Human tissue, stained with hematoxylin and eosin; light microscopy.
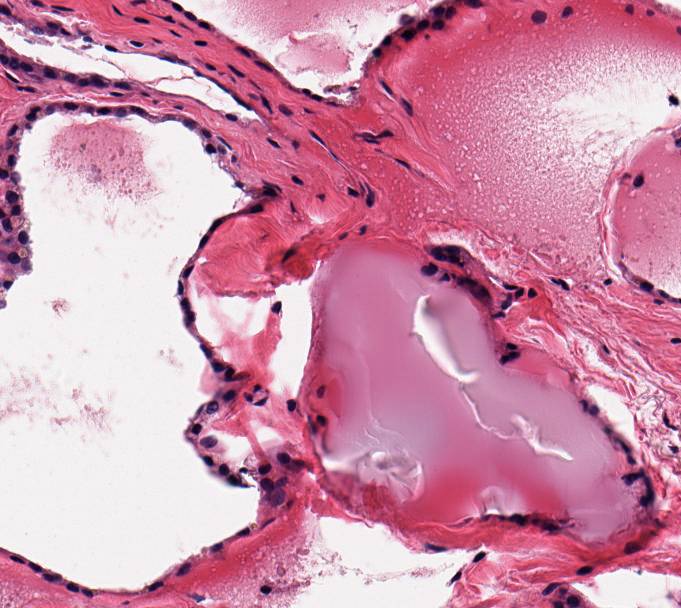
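Thyroid, H&E. Several large, dilated, rounded spaces, split by thin tissue bands, fill most of the field. Lining: single layer of flattened cells, dark elongated nuclei. Upper-right space holds pink material speckled with small pale dots. Intervening stroma pink, fibrous, with spindle-shaped nuclei parallel to space walls.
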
